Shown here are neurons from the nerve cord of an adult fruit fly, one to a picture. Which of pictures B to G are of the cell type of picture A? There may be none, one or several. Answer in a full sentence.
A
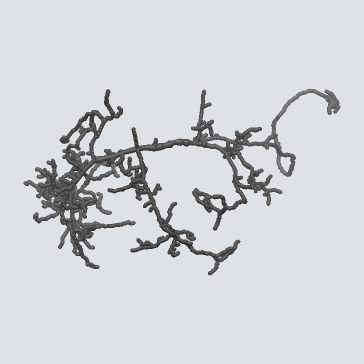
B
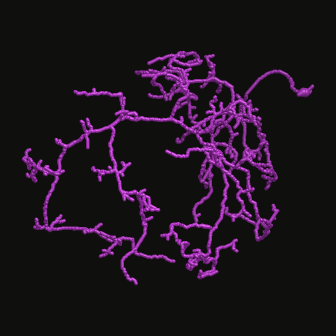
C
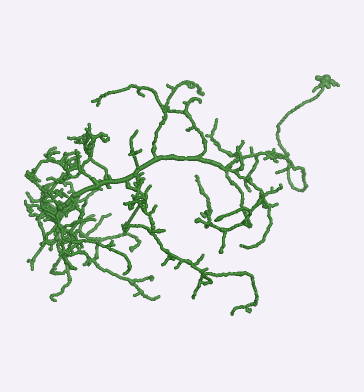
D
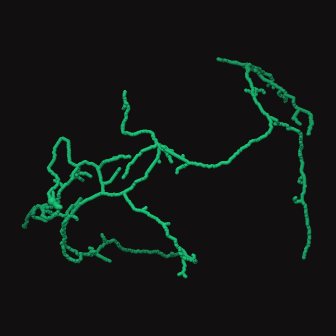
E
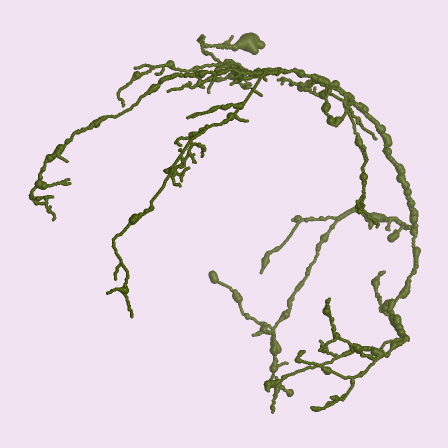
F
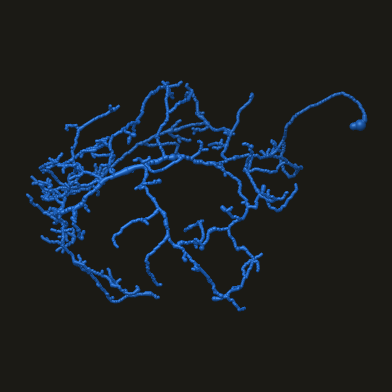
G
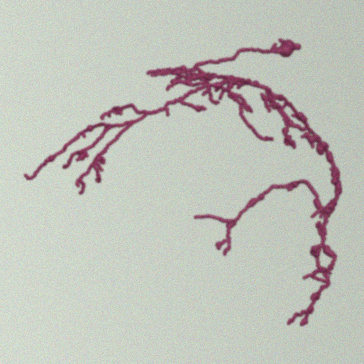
Picture B, picture C and picture F are of the same cell type.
